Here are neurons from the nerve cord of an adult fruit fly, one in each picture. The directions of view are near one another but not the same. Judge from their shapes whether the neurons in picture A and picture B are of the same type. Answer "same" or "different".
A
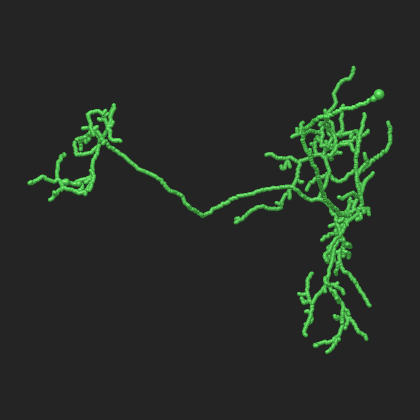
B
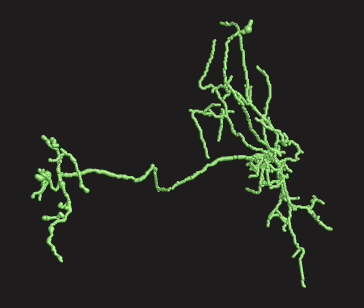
same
